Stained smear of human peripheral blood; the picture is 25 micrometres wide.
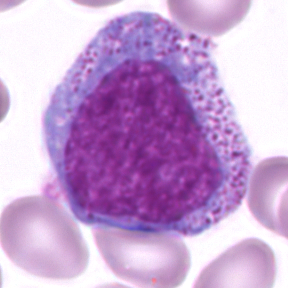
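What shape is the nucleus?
A single mass, without lobes.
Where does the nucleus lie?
Off-centre, toward the lower left of the cell.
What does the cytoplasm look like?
Pale blue, holding dark purple granules.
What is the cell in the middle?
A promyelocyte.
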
